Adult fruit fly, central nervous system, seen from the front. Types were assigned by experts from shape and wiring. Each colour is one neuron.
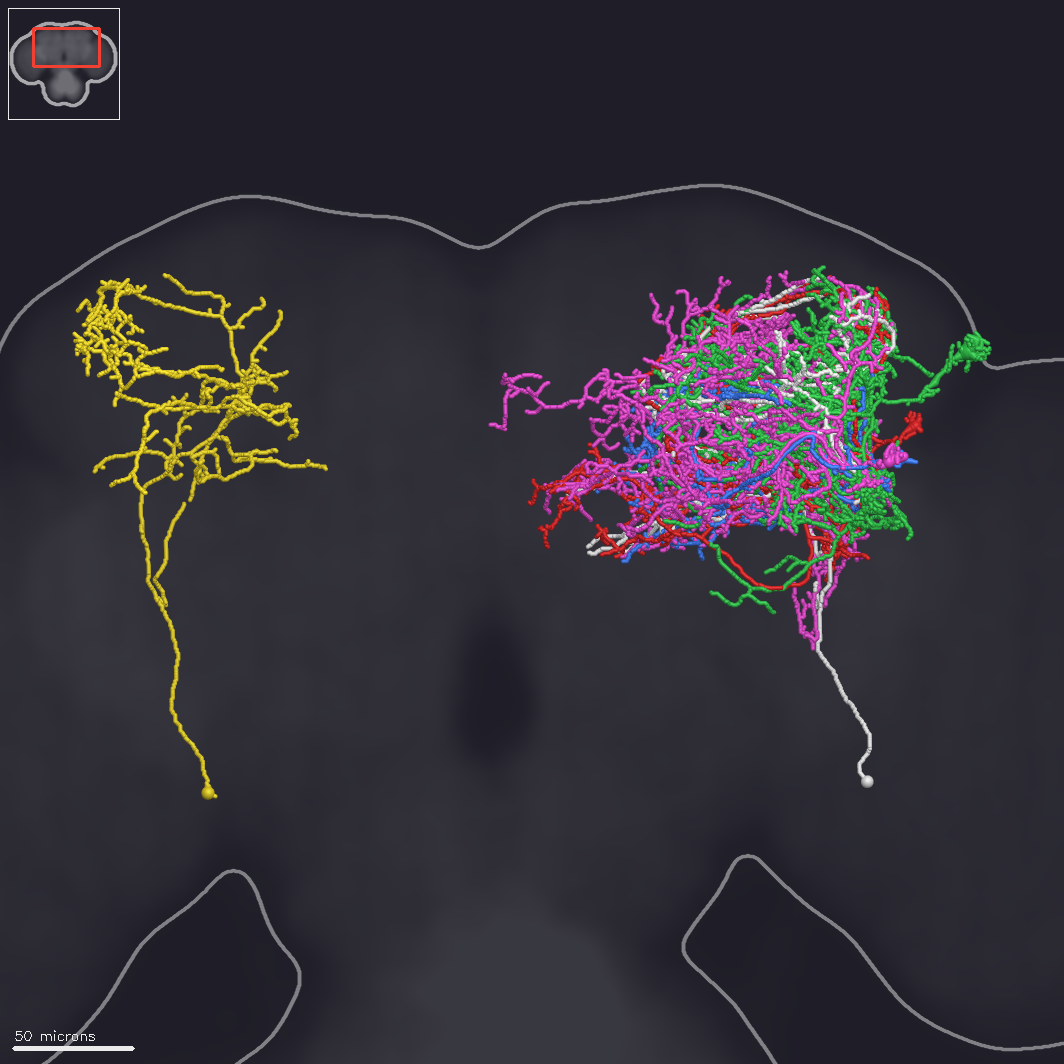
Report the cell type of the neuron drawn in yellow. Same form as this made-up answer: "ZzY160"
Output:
"CB0645"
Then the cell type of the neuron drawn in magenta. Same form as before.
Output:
"CL063"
